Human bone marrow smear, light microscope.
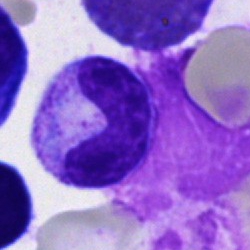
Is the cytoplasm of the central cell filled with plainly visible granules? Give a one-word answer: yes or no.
Yes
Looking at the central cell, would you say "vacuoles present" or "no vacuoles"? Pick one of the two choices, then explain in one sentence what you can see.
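No vacuoles. No vacuoles are seen in the cytoplasm.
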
